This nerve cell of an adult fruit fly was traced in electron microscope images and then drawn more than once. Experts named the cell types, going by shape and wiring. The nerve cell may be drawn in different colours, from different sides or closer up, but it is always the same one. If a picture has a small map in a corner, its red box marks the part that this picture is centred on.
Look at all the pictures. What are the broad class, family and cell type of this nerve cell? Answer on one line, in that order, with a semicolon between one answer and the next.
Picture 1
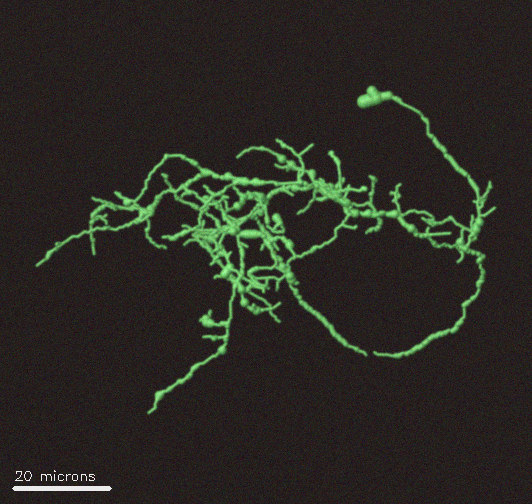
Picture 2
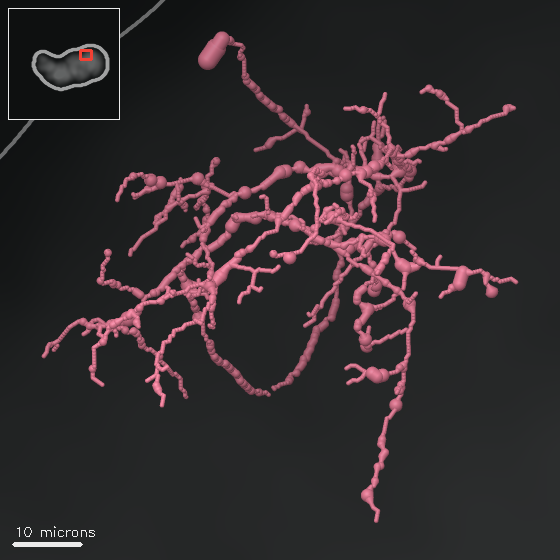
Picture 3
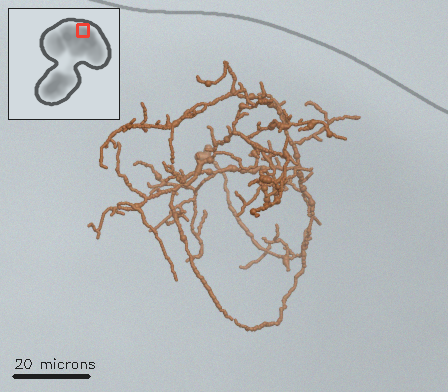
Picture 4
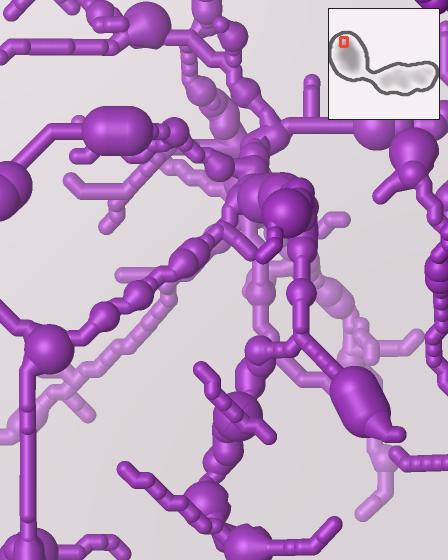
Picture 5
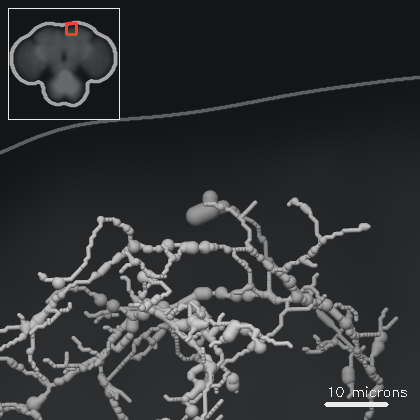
central-brain intrinsic neuron; hemilineage SMPpd1; CB1895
